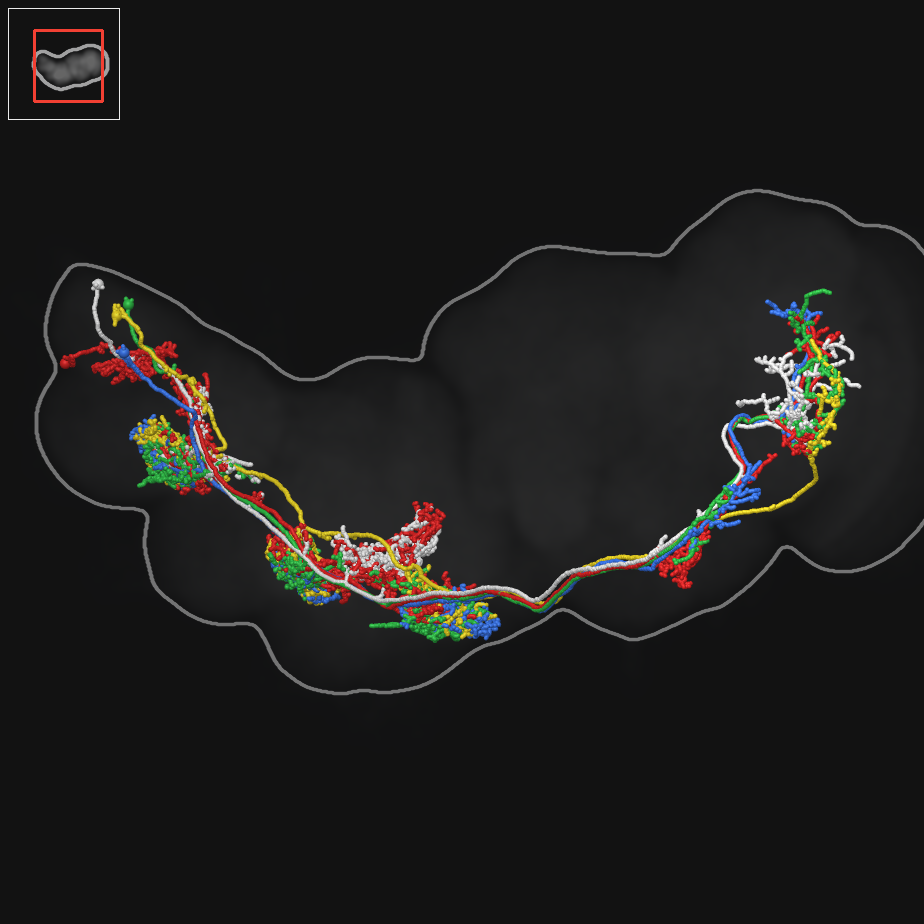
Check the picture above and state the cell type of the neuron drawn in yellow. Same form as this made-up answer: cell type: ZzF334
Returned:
cell type: ANXXX027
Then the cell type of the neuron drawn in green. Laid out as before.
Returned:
cell type: AN09B004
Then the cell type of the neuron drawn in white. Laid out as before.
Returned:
cell type: AN09B012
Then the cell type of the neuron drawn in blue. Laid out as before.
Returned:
cell type: ANXXX075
